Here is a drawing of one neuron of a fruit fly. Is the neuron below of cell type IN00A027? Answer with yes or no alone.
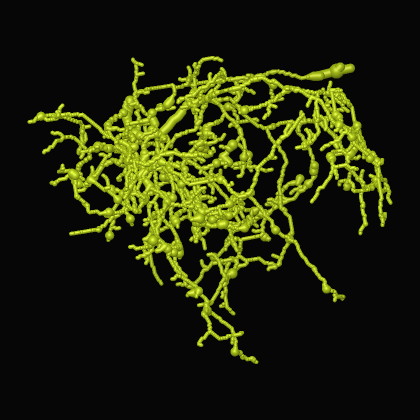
yes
